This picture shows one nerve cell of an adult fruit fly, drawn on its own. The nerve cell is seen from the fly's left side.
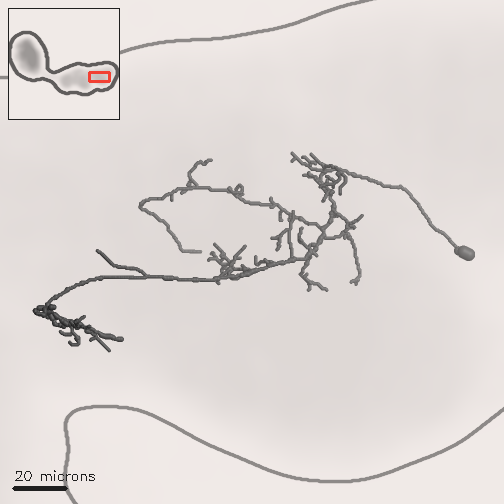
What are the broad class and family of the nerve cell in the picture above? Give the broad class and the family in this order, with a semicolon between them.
nerve-cord intrinsic neuron; hemilineage 19A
